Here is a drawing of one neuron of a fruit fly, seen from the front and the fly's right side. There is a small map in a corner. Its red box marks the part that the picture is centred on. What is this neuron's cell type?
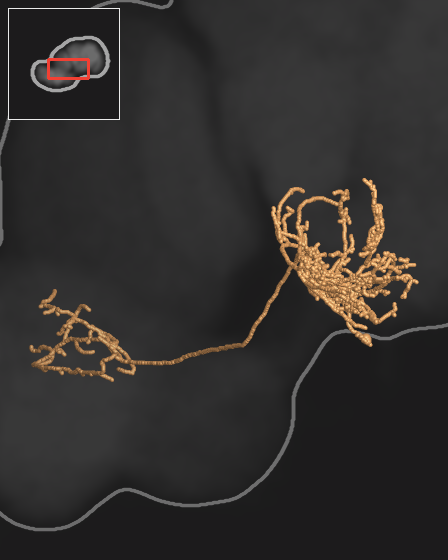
DNge008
